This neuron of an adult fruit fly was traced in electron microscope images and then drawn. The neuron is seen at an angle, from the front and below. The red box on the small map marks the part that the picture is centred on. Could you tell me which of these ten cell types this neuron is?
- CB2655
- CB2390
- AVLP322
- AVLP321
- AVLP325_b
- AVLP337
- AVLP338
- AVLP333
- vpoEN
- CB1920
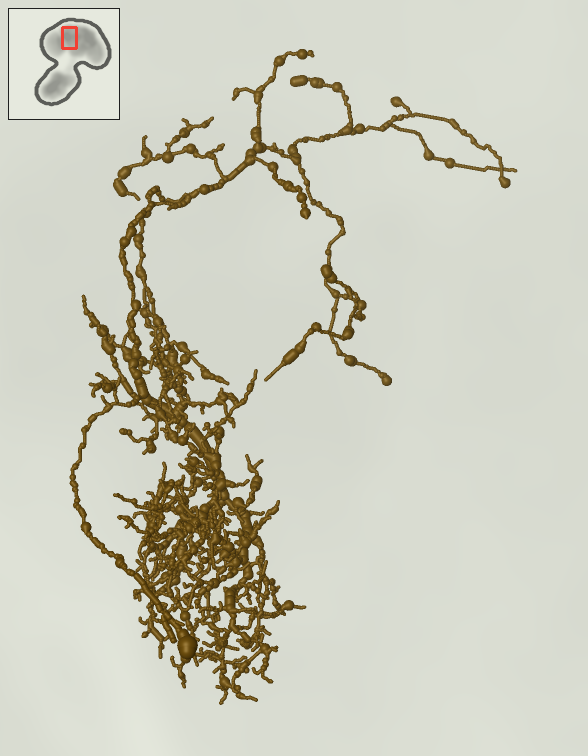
vpoEN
